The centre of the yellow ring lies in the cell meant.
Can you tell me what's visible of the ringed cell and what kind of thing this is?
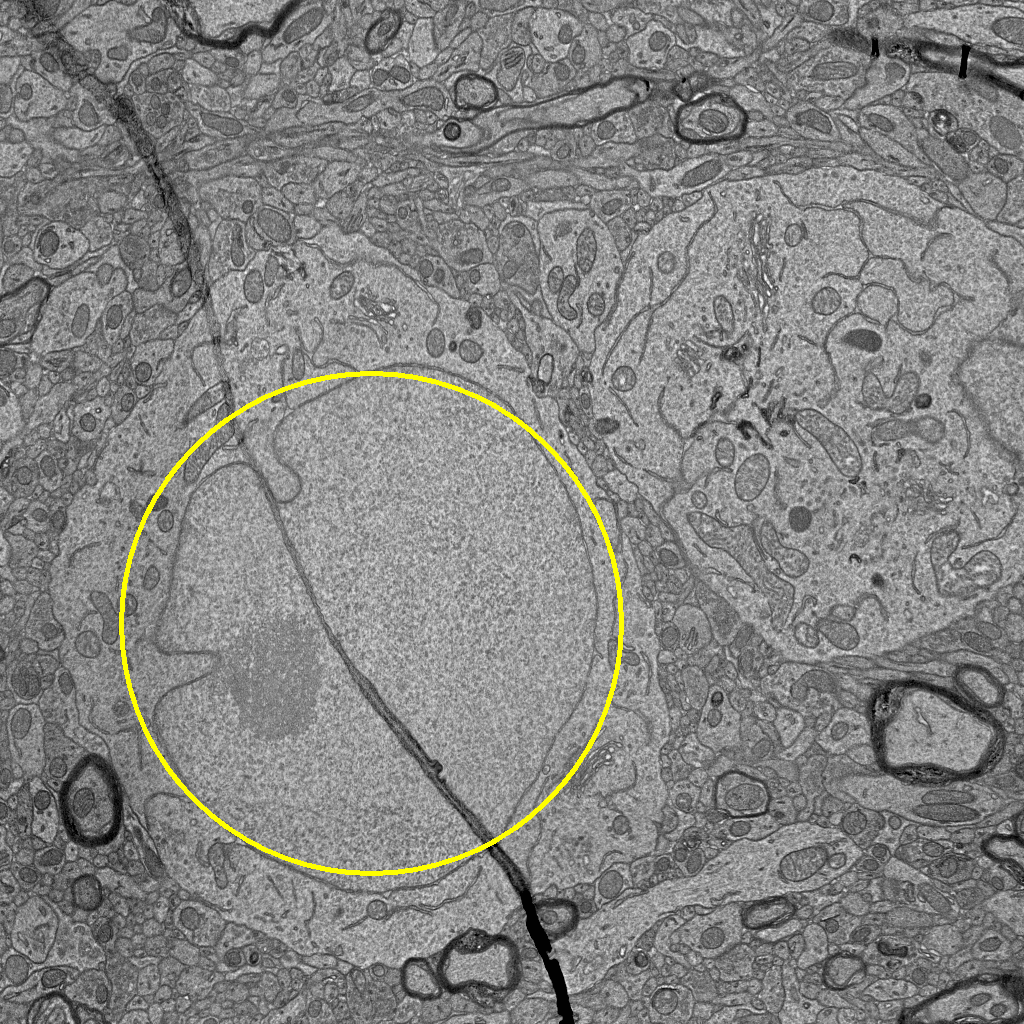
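Large, roughly round nucleus; fills most of ring. Deep, pointed infolding of nuclear envelope, left side. Chromatin fine, evenly spread; no dense clumps along envelope. Mitochondria-rich neighbouring cell body to upper right of ring. Excitatory neuron.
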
